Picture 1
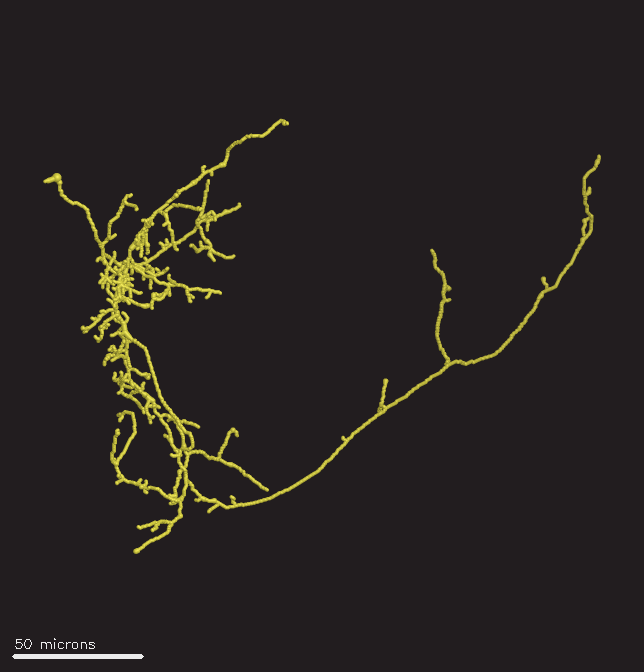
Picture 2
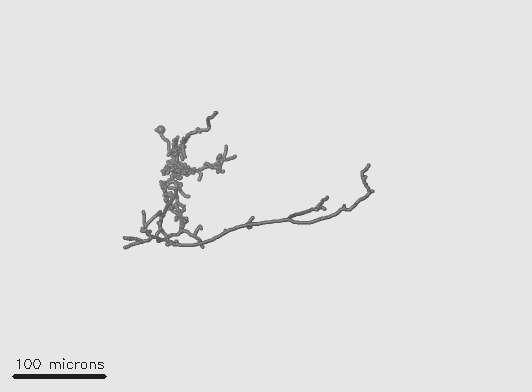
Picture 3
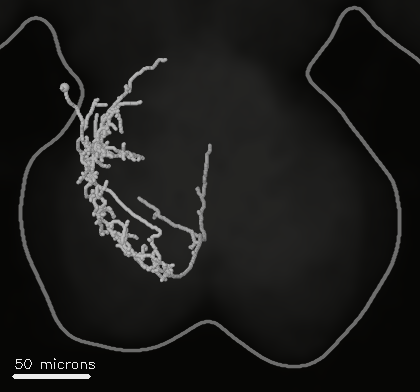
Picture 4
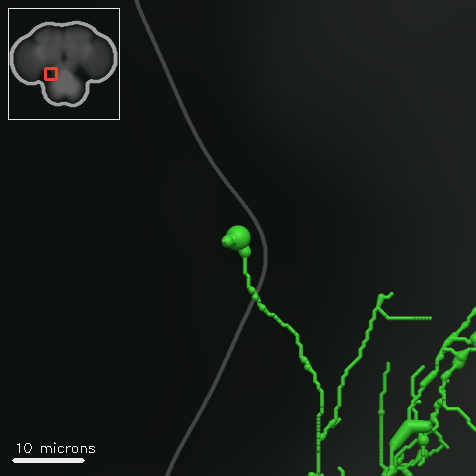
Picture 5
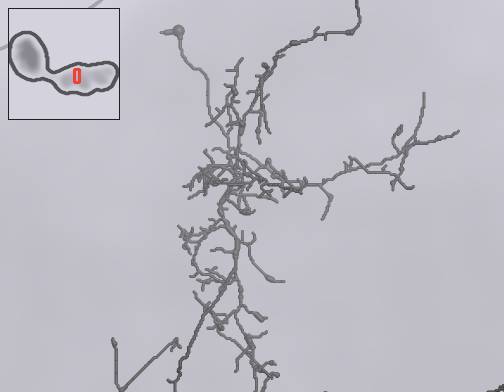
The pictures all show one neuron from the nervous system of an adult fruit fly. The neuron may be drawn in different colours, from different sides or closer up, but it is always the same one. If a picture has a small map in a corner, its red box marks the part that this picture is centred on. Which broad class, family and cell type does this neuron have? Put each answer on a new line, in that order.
nerve-cord intrinsic neuron
hemilineage 17A
IN17A093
